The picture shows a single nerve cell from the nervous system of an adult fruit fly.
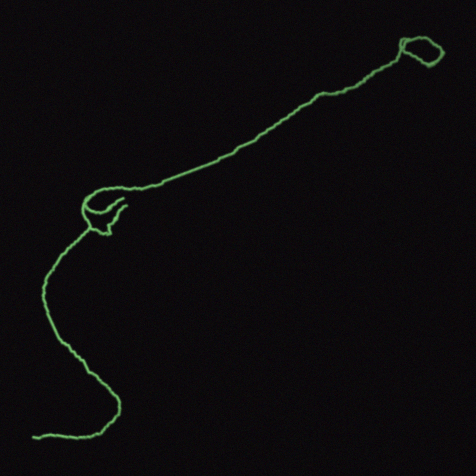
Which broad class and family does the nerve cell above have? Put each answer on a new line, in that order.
sensory neuron entering the brain
class olfactory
